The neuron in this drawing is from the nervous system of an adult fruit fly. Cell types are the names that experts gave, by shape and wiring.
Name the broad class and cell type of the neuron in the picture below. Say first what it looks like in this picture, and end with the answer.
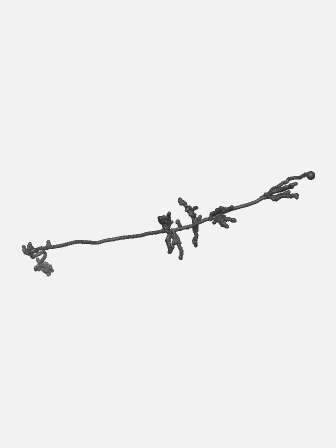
The cell body can be seen on the right of the picture. In this view it is more than twice as wide as it is tall. Its broad class is ascending neuron. The cell type is ANXXX151.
